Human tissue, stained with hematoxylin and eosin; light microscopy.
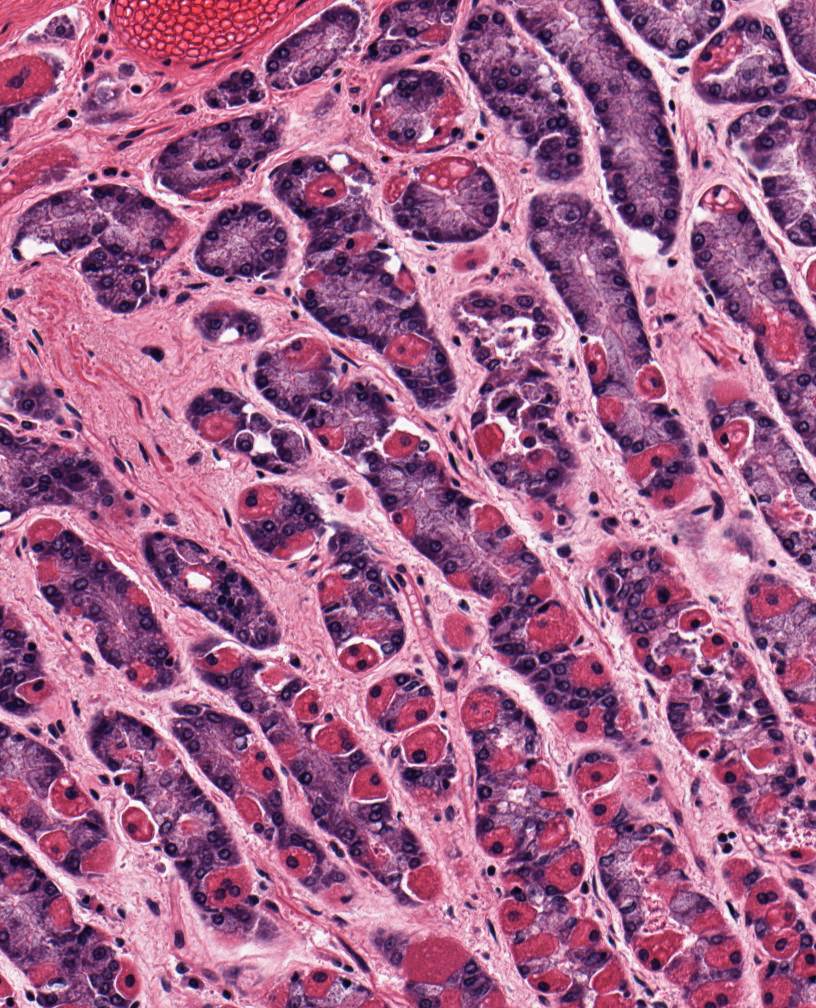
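Stomach: closely packed tubular glands fill the field, running roughly parallel on a slant. The large bright pink cells, each with one round central nucleus, are parietal cells, scattered along the glands. Between them, chief cells with purple granular cytoplasm and basal nuclei line the glands.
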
